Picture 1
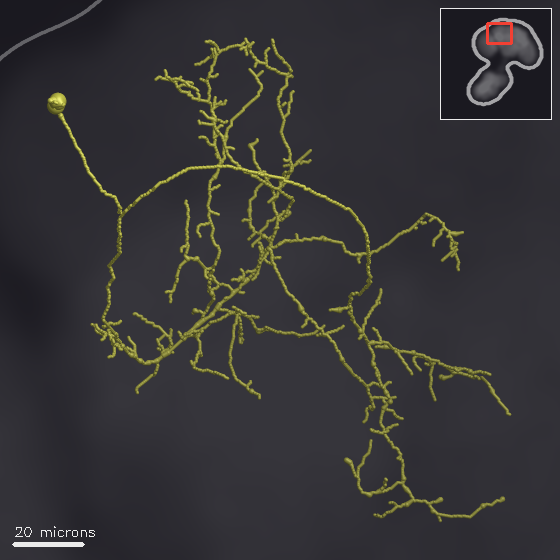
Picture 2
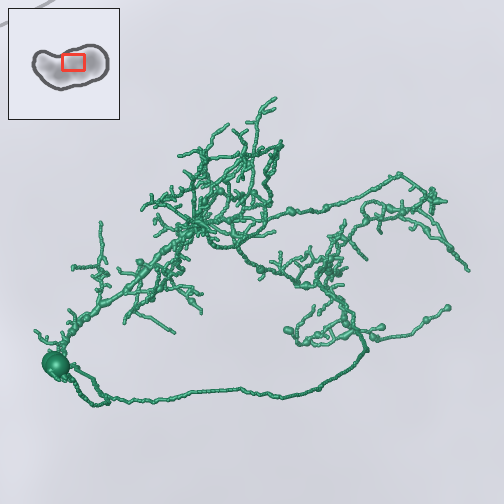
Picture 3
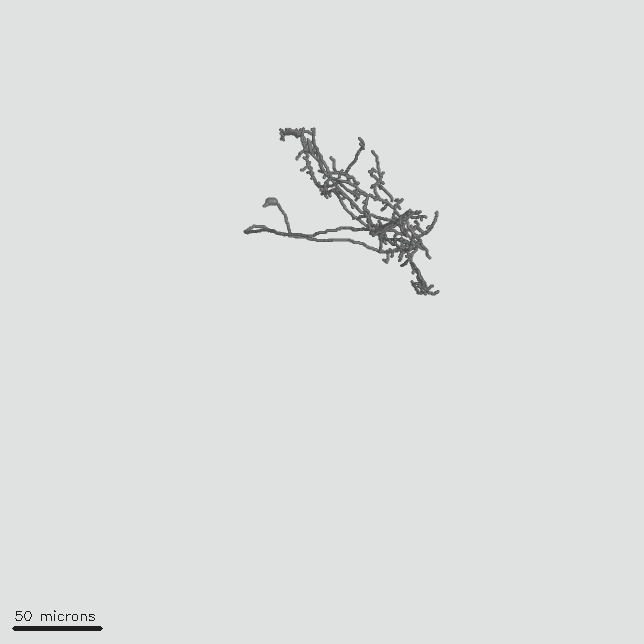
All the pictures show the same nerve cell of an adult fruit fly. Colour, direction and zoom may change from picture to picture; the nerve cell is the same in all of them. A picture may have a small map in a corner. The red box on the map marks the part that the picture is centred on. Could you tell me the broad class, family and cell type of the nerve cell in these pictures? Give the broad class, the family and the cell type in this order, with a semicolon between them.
central-brain intrinsic neuron; hemilineage SLPav1_medial; CL099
